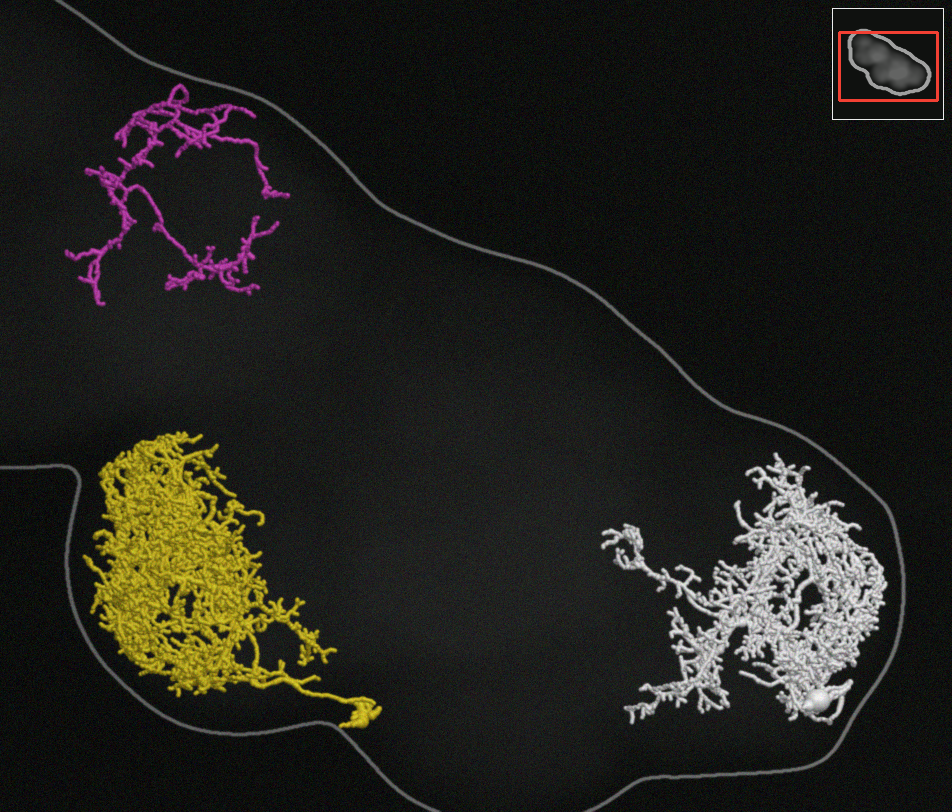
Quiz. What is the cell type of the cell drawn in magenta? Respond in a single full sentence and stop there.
It is IN19A110 that this neuron is, by cell type.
